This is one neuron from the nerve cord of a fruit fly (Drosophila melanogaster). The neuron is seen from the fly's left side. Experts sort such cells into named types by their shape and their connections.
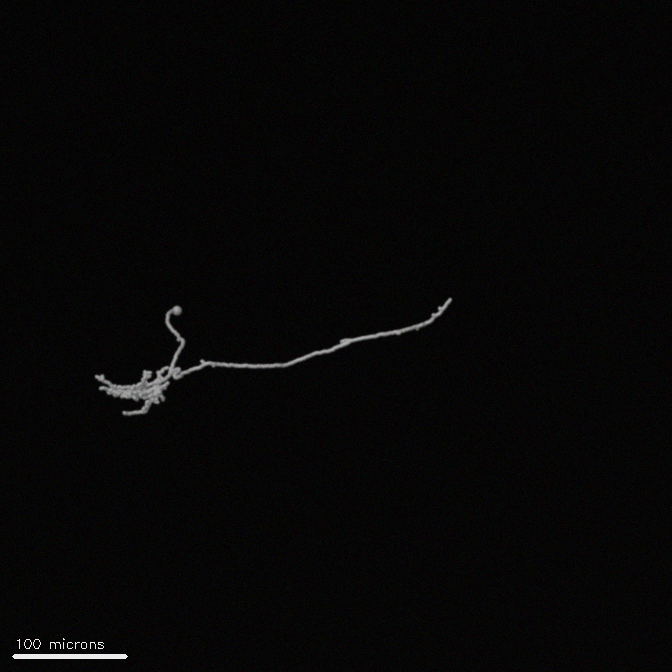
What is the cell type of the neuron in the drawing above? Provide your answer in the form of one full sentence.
The neuron here is of the cell type IN23B088.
